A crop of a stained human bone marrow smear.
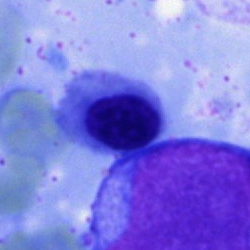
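Erythroblast, the central cell in this stained bone marrow smear. Its nucleus, I notice, sits off-centre, shifted towards the right side of the cell. The chromatin looks coarsely clumped and takes up a dark purple stain. I can't make out any nucleoli within the nucleus. Most of the cytoplasm, as far as I can tell, lies to the left of the nucleus.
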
